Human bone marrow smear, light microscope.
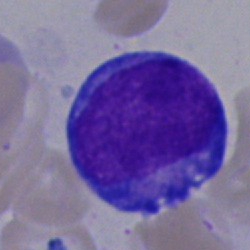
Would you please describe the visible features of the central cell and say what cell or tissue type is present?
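Outline round. Cytoplasm deep blue, no granules seen. Small pale spots along the lower right border of the cytoplasm. Cell: blast.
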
